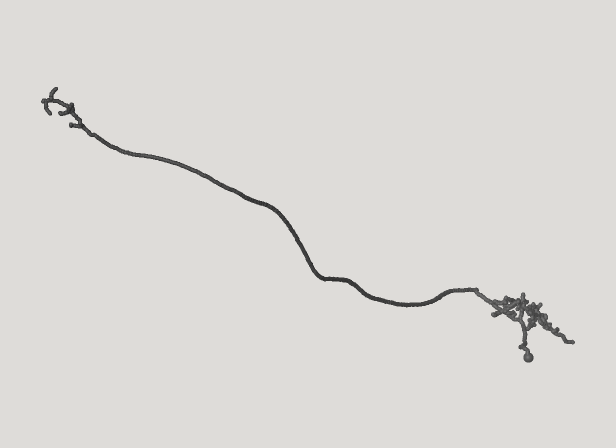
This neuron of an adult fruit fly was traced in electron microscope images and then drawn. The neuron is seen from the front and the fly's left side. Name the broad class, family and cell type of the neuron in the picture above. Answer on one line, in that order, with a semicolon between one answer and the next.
ascending neuron; hemilineage 10B; AN10B033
